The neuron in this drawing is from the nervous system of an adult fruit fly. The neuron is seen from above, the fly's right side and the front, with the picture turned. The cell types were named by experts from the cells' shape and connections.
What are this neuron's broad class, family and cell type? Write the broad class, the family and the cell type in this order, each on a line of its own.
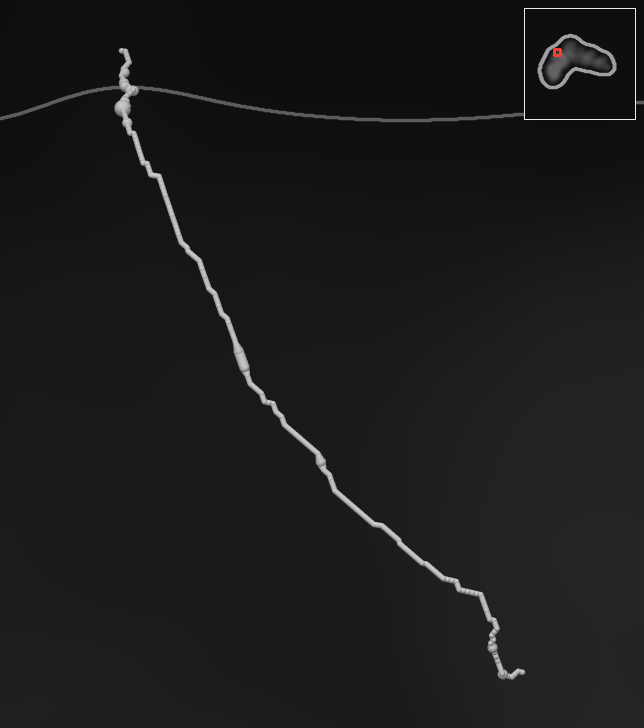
sensory neuron entering the brain
class mechanosensory
BM_InOm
